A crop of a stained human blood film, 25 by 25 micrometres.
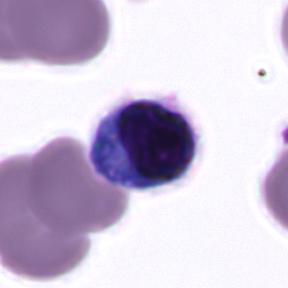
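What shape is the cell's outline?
Round.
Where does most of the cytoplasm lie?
Stained blue, it forms a crescent mainly on the left side of the nucleus.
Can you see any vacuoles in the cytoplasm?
No, none are visible.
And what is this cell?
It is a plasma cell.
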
